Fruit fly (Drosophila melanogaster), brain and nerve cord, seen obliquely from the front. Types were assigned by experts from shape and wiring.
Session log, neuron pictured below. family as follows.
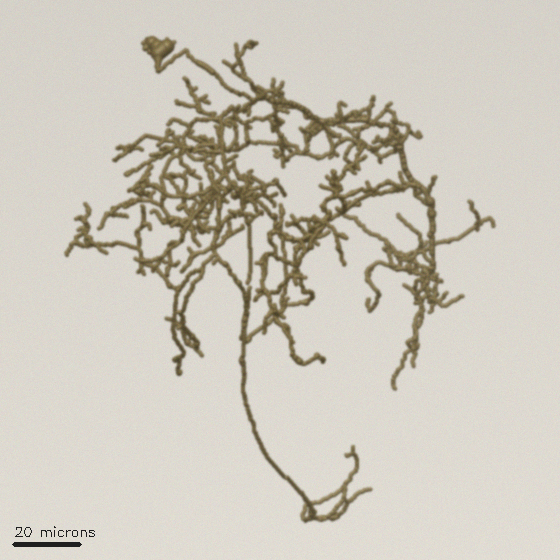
hemilineage SMPad2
